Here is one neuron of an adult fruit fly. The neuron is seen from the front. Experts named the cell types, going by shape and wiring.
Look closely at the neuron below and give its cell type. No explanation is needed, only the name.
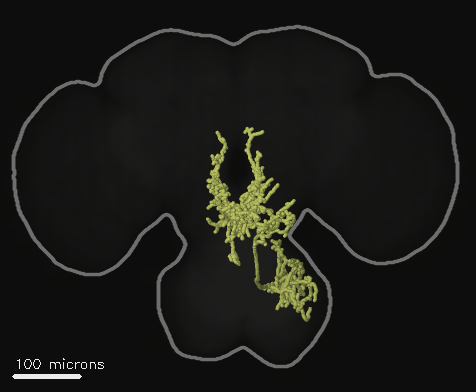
DNge063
